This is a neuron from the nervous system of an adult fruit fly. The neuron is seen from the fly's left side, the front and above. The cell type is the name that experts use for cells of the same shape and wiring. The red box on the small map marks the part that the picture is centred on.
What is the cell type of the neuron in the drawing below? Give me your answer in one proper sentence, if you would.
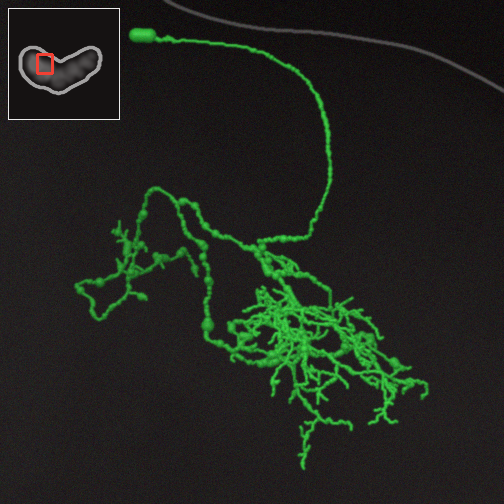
As a matter of cell type, the neuron is CL183.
